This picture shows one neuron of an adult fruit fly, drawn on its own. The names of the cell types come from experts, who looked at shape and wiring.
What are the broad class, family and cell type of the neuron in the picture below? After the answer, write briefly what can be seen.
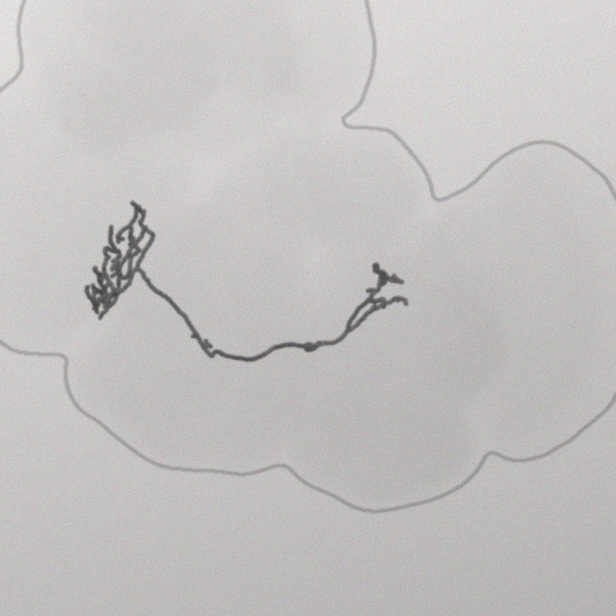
Its broad class is visual centrifugal neuron. Its family is hemilineage DM6_posterior. The cell type is LoVC27. In this view it is wider than it is tall.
